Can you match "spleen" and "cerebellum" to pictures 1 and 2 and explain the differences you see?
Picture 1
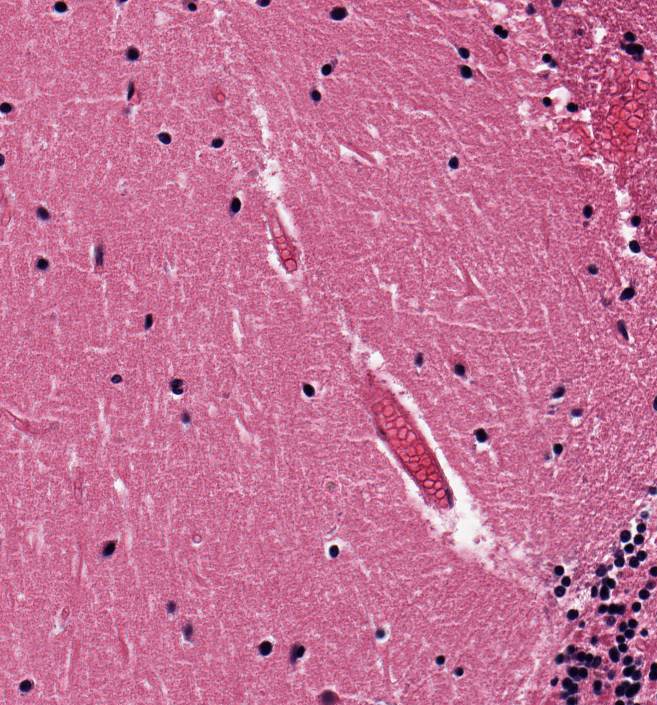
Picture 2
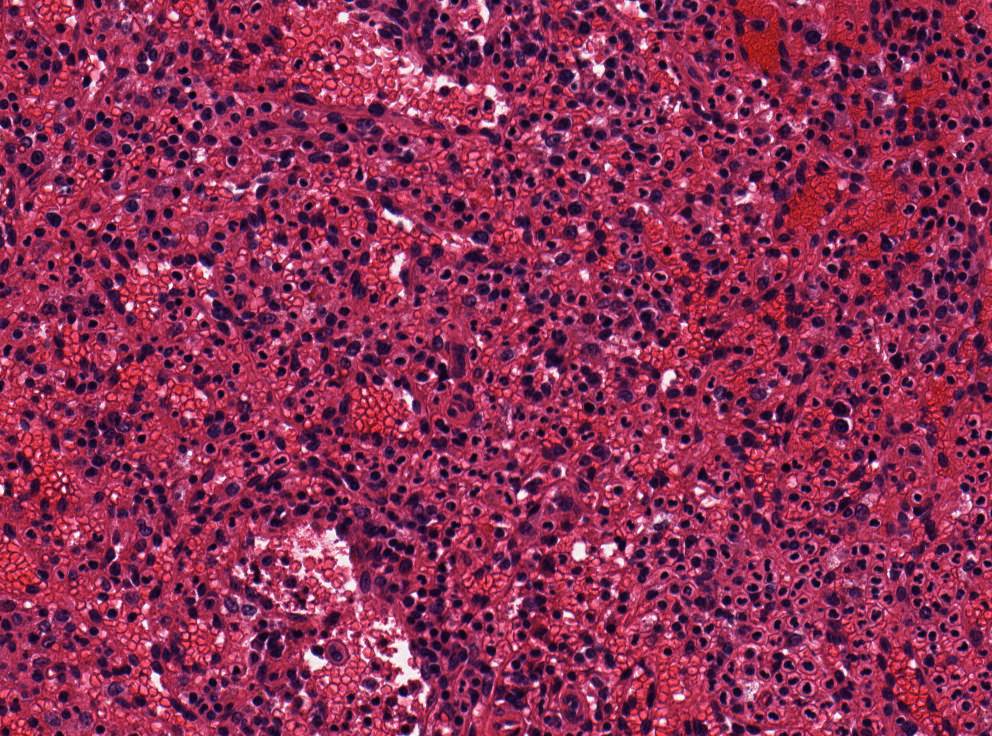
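Of the two, picture 1 is the cerebellum and picture 2 the spleen. Most of the cerebellum is pink, finely fibrillary neuropil with sparse small, dark, round to oval nuclei showing little or no cytoplasm. A dense crowd of small, round, dark-blue nuclei fills the lower right corner.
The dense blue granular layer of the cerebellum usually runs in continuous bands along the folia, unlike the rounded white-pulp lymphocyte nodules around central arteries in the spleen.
The spleen is a dense, diffuse sheet of cells without glands or epithelial lining; most nuclei are small, round and dark. Tightly packed erythrocytes form clusters and pools throughout.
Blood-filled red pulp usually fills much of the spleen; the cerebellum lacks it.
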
